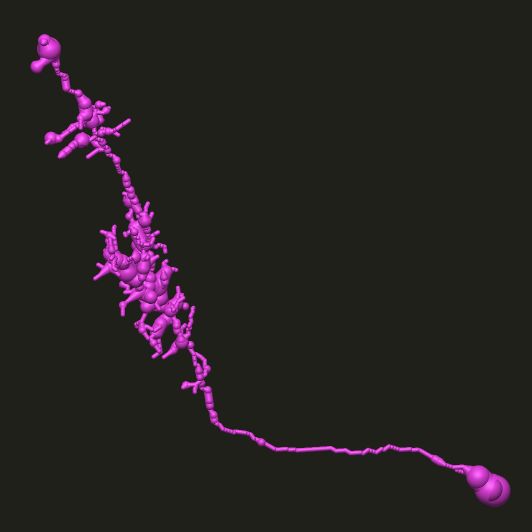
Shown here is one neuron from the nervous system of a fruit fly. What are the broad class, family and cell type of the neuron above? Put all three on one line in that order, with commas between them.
optic-lobe intrinsic neuron, Mi, Mi4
